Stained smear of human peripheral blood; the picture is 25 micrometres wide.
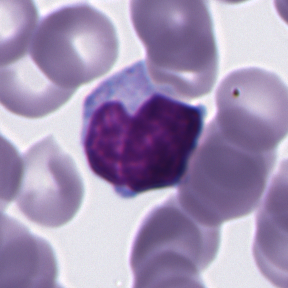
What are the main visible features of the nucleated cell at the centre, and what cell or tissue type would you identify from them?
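Nucleus size comes to about 11 by 9 micrometres, and the nucleus fills most of the cell. Its upper edge shows a notch. Cytoplasm colour is pale blue-grey, with most of the cytoplasm lying above the nucleus. The cell is a typical lymphocyte.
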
